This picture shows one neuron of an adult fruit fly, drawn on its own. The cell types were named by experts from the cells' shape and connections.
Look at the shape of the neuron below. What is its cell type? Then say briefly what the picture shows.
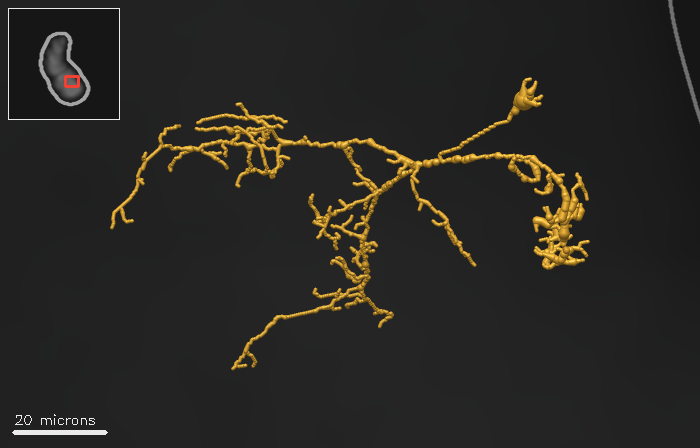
Its cell type is IbSpsP. Its broad class is central-brain intrinsic neuron. From left to right in the picture it spans about 100 microns. The picture shows dozens of branch ends.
